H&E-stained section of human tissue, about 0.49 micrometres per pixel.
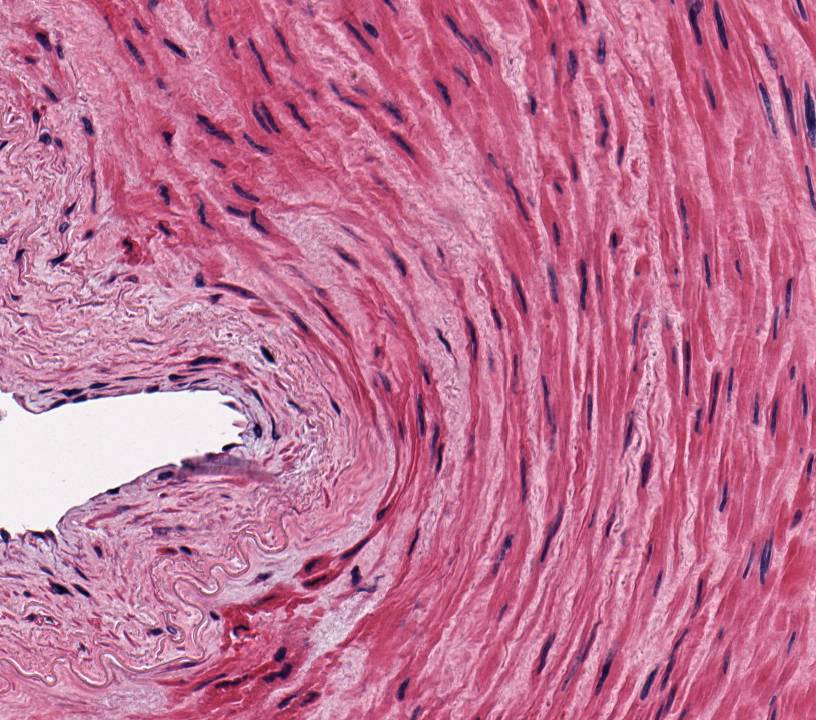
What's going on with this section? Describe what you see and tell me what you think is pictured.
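Lumen lined by one layer of flattened cells with thin, dark, elongated nuclei. Smooth muscle fills most of centre and right, curved bands arcing concentrically around lumen. Muscle nuclei elongated, cigar-shaped, dark purple, parallel to fibres; cytoplasm stains strong eosinophilic pink-red. Tibial artery.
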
